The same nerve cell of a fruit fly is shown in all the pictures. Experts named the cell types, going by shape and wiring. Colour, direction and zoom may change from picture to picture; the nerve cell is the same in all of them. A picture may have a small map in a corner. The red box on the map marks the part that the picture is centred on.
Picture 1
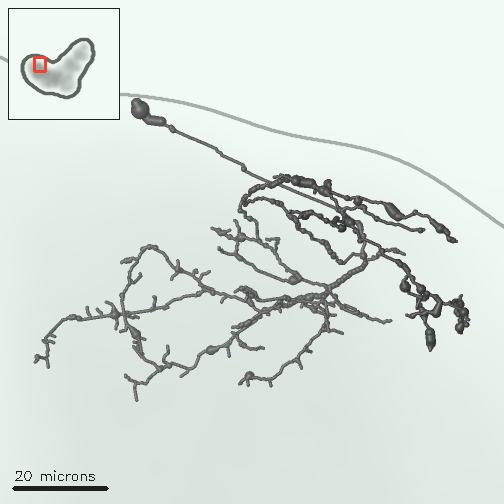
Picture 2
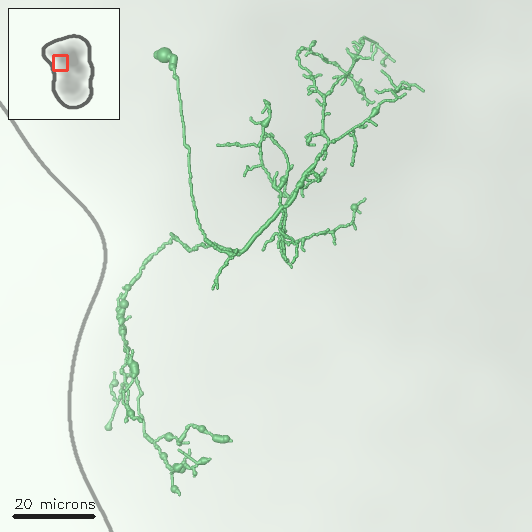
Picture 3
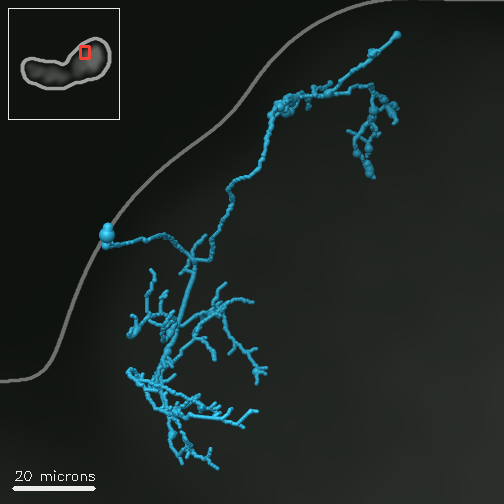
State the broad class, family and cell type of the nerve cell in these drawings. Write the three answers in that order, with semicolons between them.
central-brain intrinsic neuron; hemilineage LHp2; LHPV6h1_b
